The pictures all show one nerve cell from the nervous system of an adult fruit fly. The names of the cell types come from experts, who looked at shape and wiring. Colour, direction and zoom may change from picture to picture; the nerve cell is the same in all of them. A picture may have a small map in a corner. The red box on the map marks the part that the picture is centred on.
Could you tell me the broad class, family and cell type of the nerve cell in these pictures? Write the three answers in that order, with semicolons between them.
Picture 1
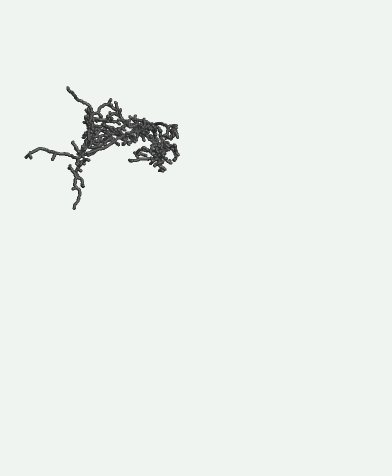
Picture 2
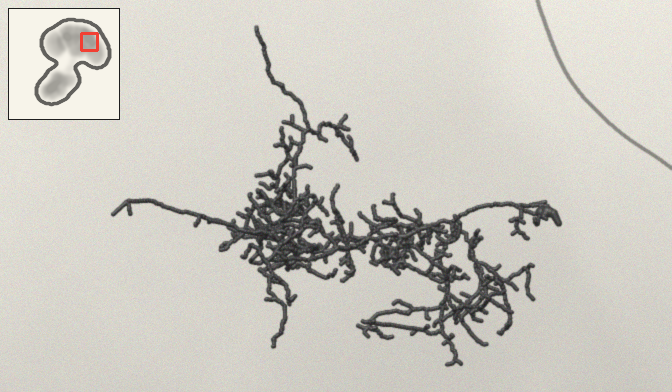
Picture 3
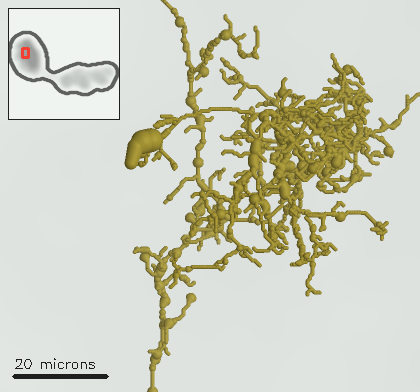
central-brain intrinsic neuron; hemilineage VLPl2_posterior; CB1852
